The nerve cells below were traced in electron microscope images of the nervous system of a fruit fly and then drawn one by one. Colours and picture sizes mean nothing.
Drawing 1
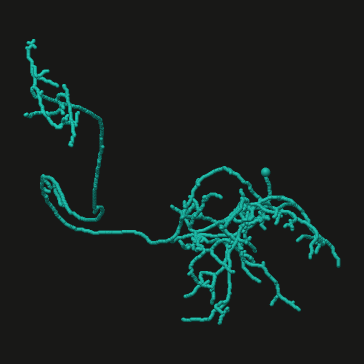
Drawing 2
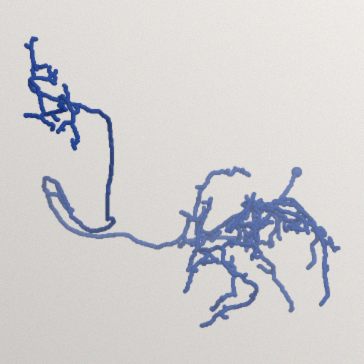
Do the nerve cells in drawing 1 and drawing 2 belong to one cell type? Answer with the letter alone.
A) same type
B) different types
A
